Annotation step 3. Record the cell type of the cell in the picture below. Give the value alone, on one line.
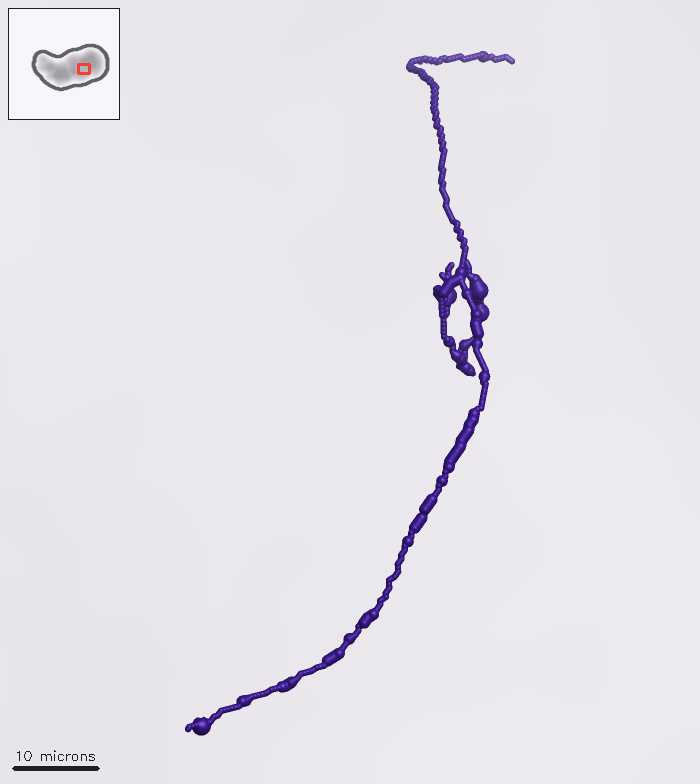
ORN_DM5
